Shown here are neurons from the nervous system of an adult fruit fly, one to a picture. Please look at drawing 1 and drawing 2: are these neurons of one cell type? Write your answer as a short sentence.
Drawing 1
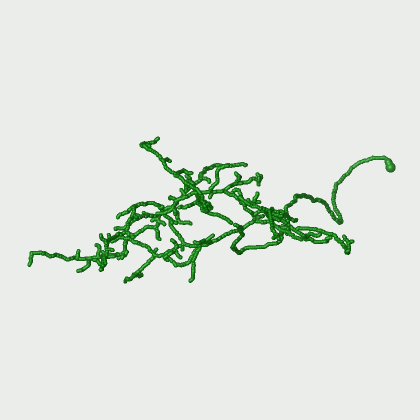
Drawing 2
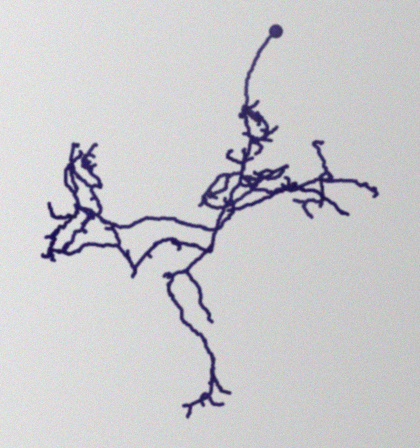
They are of different cell types.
